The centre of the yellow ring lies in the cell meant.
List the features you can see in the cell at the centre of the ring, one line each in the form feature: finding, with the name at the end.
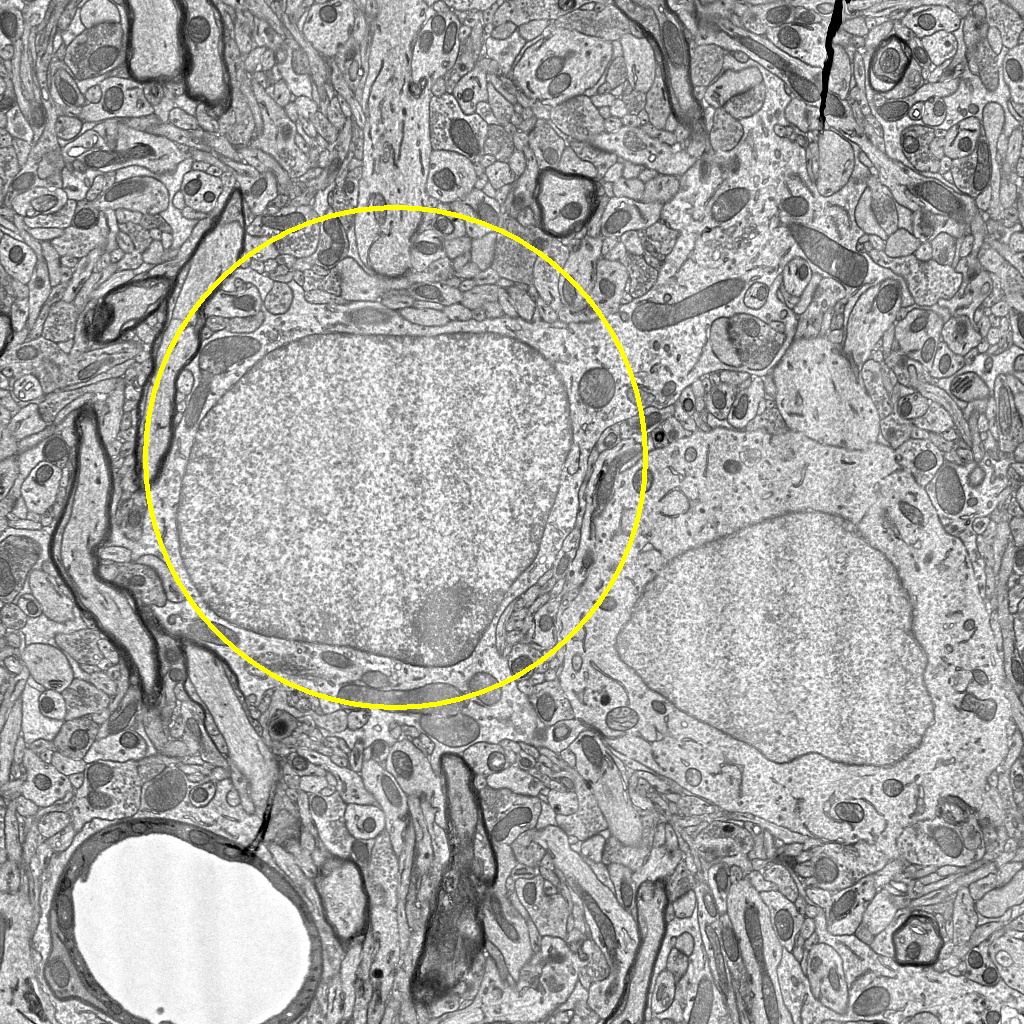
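Outline: large rounded square, whole nucleus in this plane, filling most of the cell body.
Envelope: smooth, no deep folds or indentations.
Chromatin: pale, finely dispersed, no thick dark band lining the envelope.
Patch: faint, slightly denser, rounded, against the lower edge of the nucleus.
Identity: astrocyte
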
